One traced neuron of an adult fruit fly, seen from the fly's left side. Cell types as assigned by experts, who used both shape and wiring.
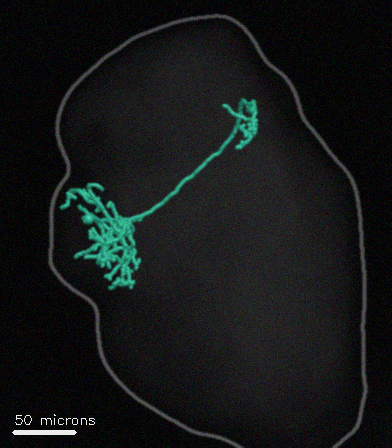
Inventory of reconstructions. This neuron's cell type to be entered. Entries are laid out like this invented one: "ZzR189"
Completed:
"M_lPNm11C"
